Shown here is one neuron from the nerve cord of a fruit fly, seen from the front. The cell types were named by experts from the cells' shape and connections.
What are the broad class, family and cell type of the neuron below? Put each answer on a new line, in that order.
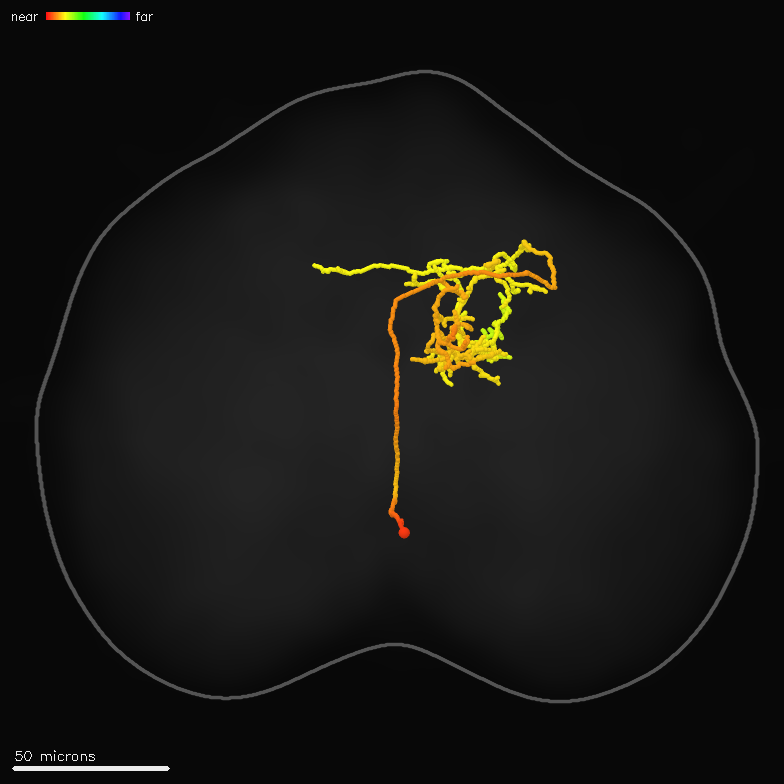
nerve-cord intrinsic neuron
hemilineage 02A
IN02A048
